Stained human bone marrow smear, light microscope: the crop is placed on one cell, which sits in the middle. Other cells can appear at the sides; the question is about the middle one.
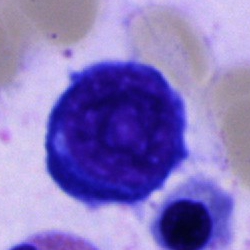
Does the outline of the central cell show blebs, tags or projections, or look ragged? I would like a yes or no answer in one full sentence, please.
Yes, there is a ragged or frayed outline, or there are projections, blebs or tags, on this cell.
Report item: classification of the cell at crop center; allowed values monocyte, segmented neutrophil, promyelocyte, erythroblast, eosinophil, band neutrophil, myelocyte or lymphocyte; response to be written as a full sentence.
The central cell in this smear crop is an erythroblast.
